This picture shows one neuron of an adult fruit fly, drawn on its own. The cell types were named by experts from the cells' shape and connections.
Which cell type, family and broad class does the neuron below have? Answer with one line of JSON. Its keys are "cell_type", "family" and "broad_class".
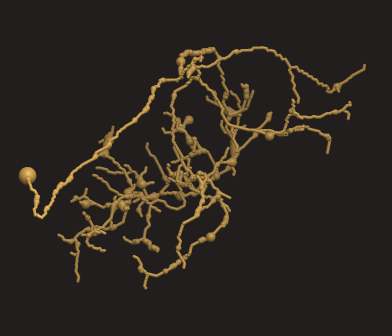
{"cell_type": "LPi2d", "family": "LPi", "broad_class": "optic-lobe intrinsic neuron"}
